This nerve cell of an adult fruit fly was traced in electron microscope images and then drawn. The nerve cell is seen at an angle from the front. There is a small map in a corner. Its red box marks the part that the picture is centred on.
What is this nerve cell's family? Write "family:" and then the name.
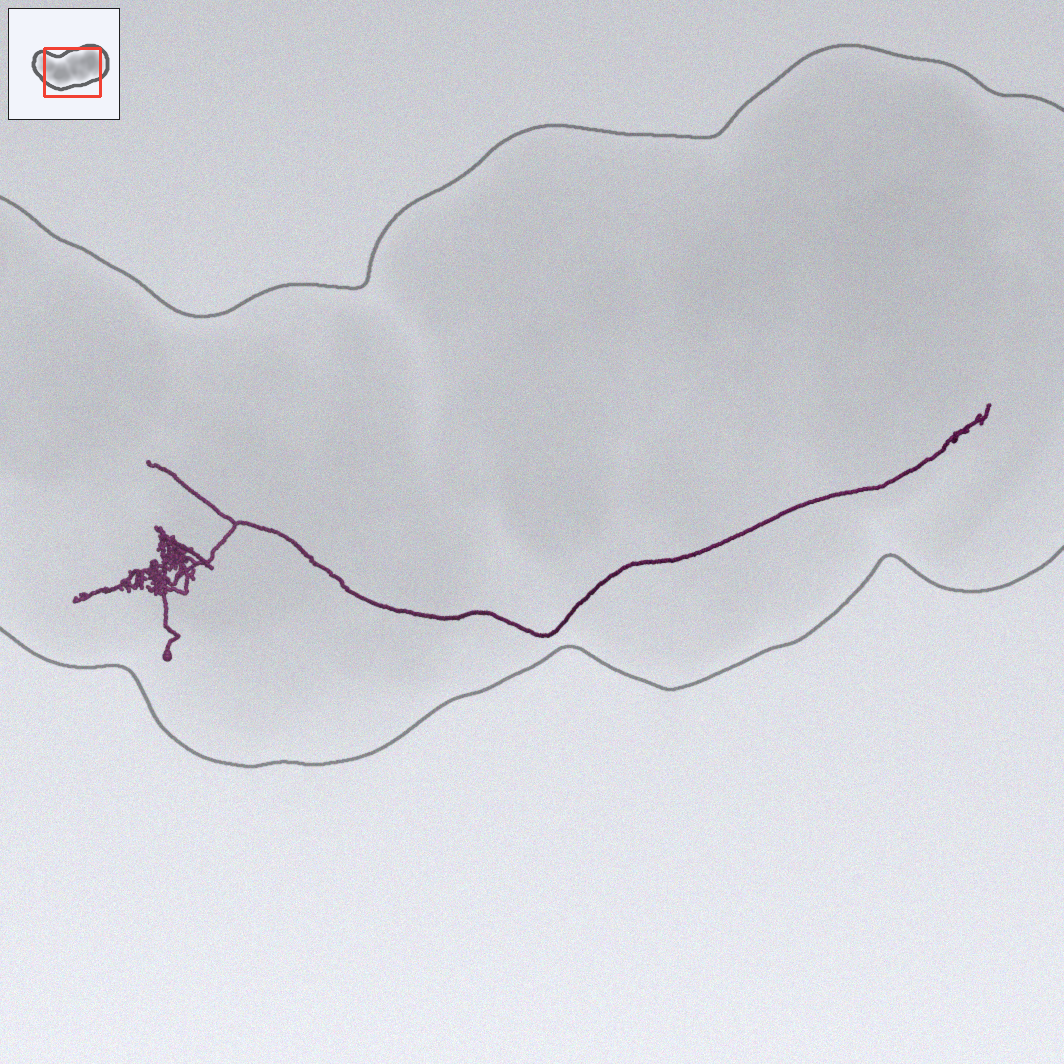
family: hemilineage 10B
